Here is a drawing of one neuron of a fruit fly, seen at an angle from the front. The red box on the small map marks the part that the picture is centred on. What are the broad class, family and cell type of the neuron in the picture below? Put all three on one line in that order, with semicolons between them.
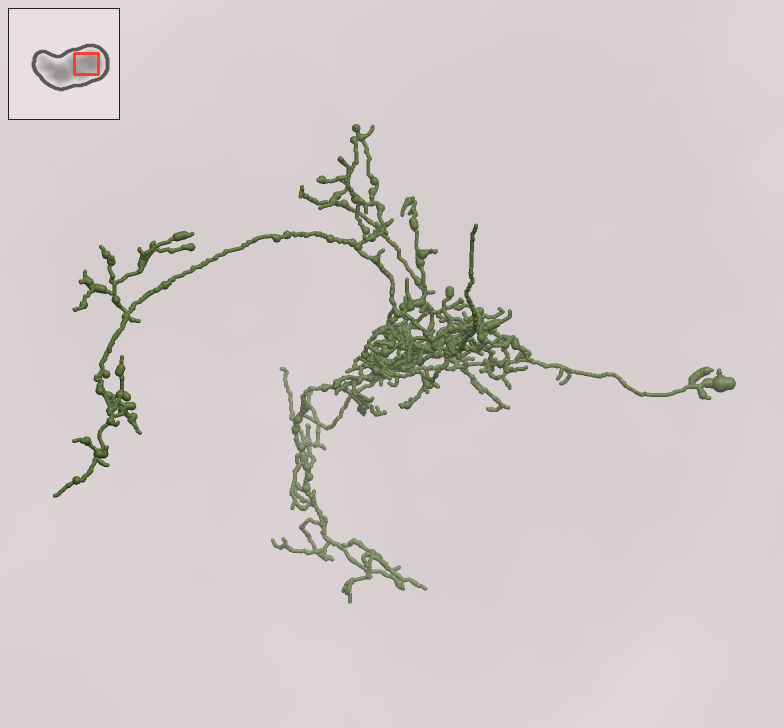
central-brain intrinsic neuron; hemilineage CREl1; LAL114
